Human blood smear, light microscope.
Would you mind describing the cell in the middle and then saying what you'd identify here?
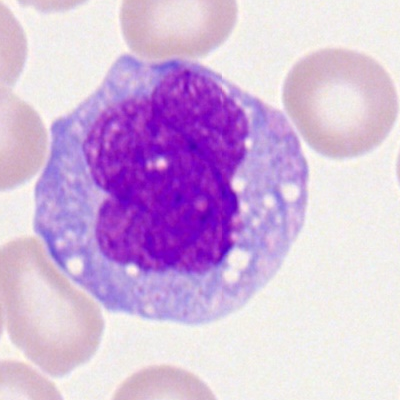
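Broadly rounded, this one, though its edge is slightly irregular and angular. You won't find distinct nucleoli in the nucleus. Fine pinkish, dust-like granules are scattered through the cytoplasm, along with several small clear round vacuoles. It's a monocyte.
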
